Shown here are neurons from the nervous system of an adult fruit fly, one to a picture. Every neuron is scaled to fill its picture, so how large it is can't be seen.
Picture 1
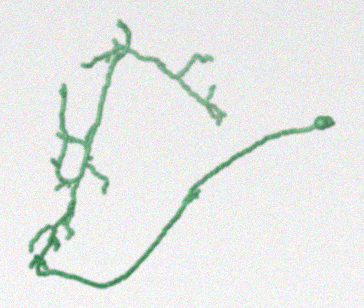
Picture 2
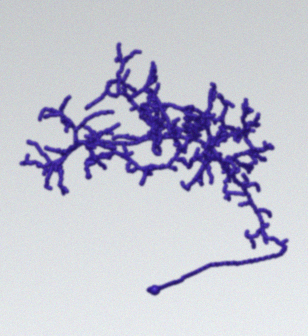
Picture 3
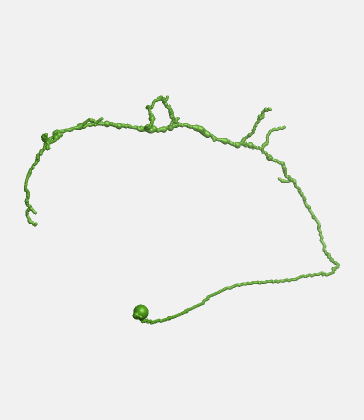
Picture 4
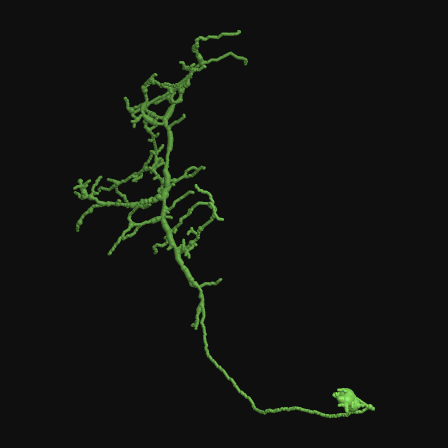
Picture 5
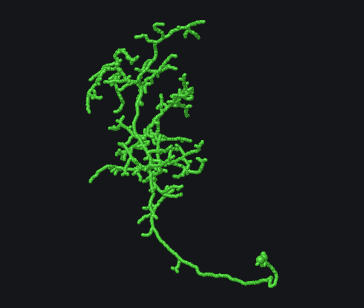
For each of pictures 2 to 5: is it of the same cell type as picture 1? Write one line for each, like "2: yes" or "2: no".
2: yes
3: yes
4: no
5: yes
